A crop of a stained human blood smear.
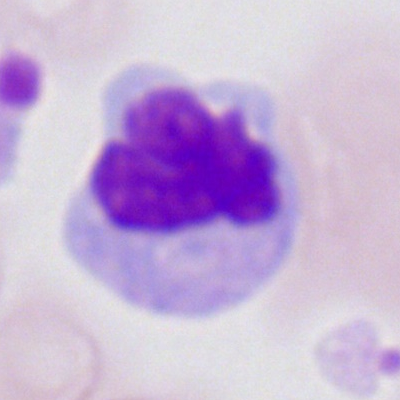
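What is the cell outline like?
Irregular, with small bulges along its upper edge.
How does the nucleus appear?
It is a folded mass of several overlapping lobes, lying in the upper part of the cell, with most of the cytoplasm below it.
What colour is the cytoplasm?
Pale greyish blue.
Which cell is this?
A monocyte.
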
